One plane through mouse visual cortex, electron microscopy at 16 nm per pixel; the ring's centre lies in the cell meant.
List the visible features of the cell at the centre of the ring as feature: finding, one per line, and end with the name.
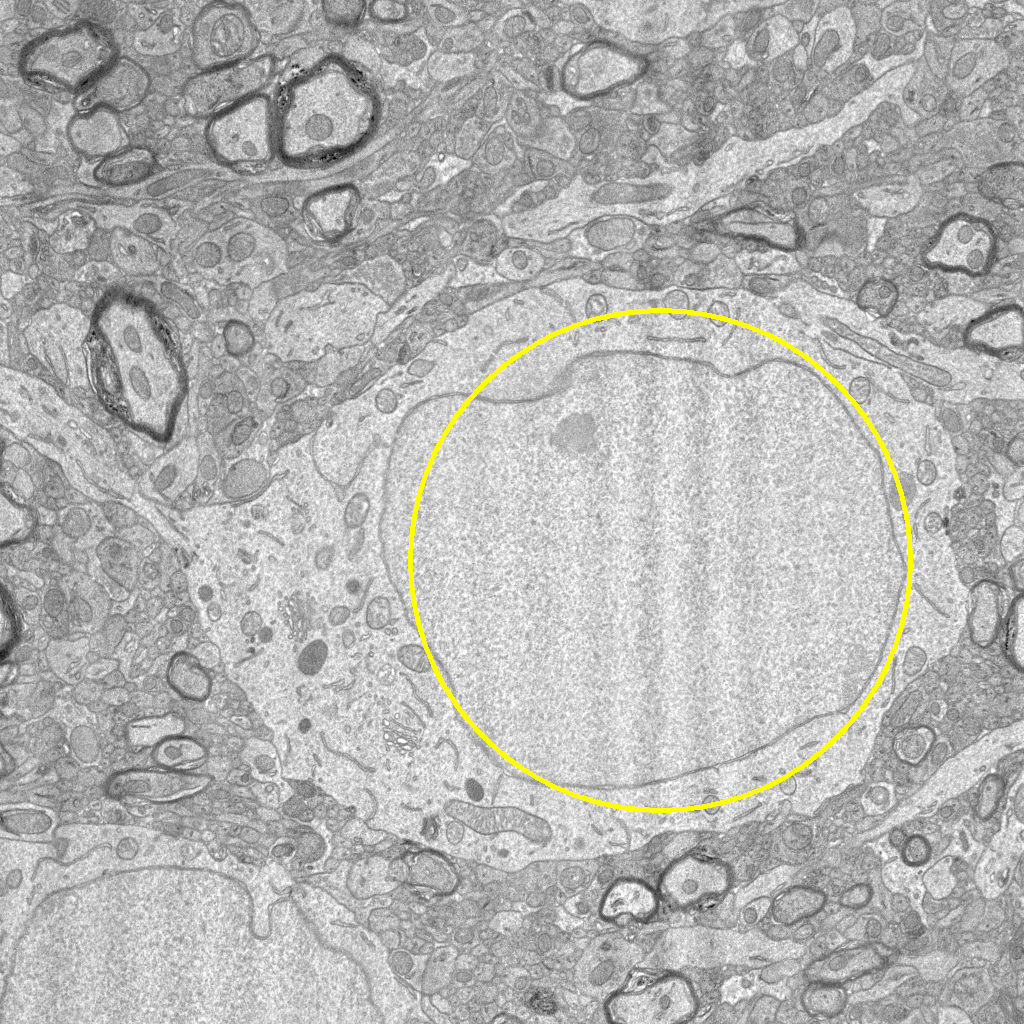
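Nucleus: large, roughly round; I see its whole outline in the plane.
Dense patch: single, small, grey, rounded, in the upper left of the nucleus.
Cytoplasm: pale, left of and below the nucleus, with scattered mitochondria and small vesicles.
Neighbour: another pale nucleus, bottom left edge of the wider picture.
Name: excitatory neuron.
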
